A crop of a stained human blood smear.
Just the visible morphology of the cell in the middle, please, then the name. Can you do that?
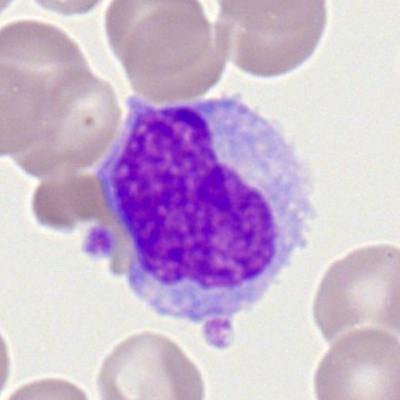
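Nucleus positioned toward the left side of the cell. Chromatin mottled: dark purple clumps separated by paler spaces. Cytoplasm pale grey-blue; rim widest to the right of the nucleus. Cell: monocyte.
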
